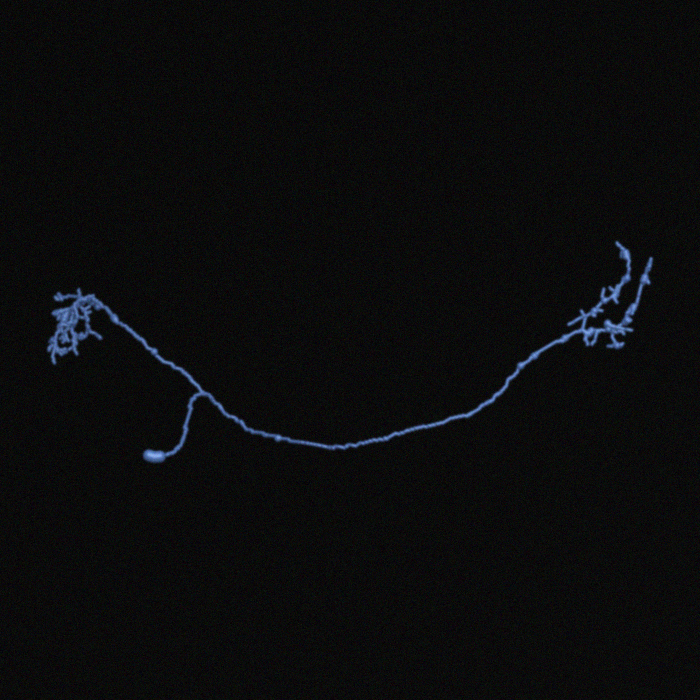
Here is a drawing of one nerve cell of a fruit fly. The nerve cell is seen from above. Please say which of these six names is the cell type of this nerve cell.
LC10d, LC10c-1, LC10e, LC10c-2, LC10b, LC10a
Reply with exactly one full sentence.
It is as LC10c-2 that this nerve cell is typed.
